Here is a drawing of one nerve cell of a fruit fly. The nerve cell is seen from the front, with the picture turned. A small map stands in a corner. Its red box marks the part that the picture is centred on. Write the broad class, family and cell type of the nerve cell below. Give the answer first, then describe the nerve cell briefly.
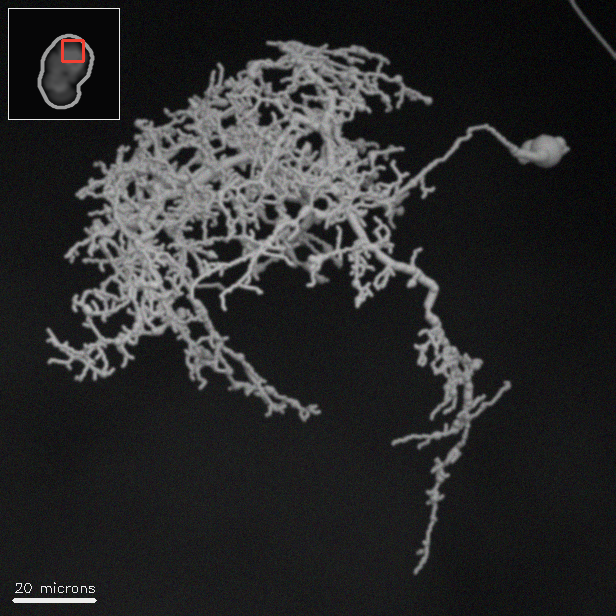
It is a nerve-cord intrinsic neuron. The family is hemilineage 16B. The cell type is IN16B020. From top to bottom in the picture it spans about 130 microns. The picture shows more than a hundred branch ends.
